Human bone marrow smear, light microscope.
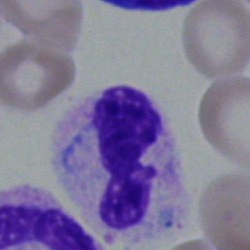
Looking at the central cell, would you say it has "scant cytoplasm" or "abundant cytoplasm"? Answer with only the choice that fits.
Abundant cytoplasm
